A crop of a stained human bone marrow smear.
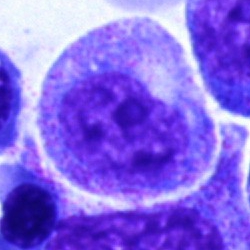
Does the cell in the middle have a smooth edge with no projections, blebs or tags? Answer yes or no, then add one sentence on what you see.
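Yes. The cell outline is round with a smooth edge.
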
